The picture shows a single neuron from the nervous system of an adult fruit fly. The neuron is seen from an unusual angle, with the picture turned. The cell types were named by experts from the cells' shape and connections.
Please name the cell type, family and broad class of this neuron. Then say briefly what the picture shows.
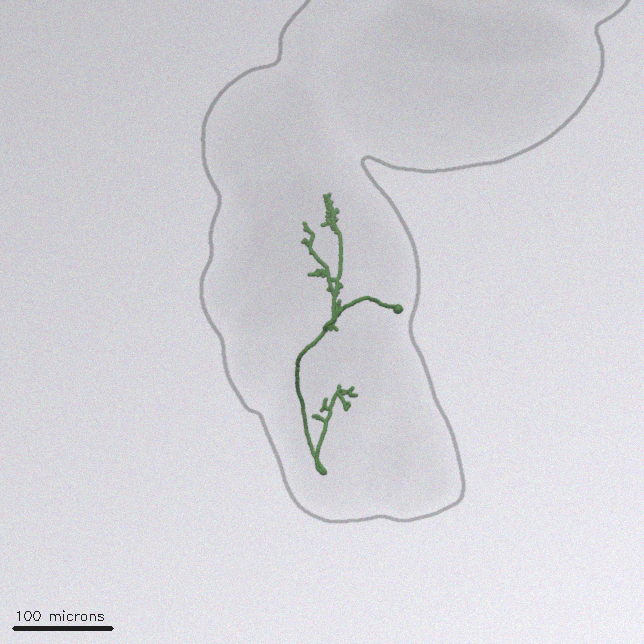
The cell type is IN01A088. Its family is hemilineage 01A. This is a nerve-cord intrinsic neuron. The cell body is in the middle of the picture. From top to bottom in the picture it spans about 300 microns.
